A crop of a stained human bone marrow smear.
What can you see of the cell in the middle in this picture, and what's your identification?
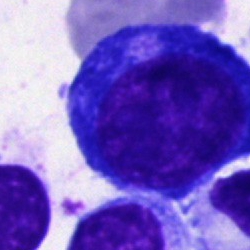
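This one's large and roughly round in outline. Its cytoplasm is an intense deep blue, with a paler patch at the top of the cell right next to the nucleus, and I can't make out any distinct granules. It's a proerythroblast.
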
